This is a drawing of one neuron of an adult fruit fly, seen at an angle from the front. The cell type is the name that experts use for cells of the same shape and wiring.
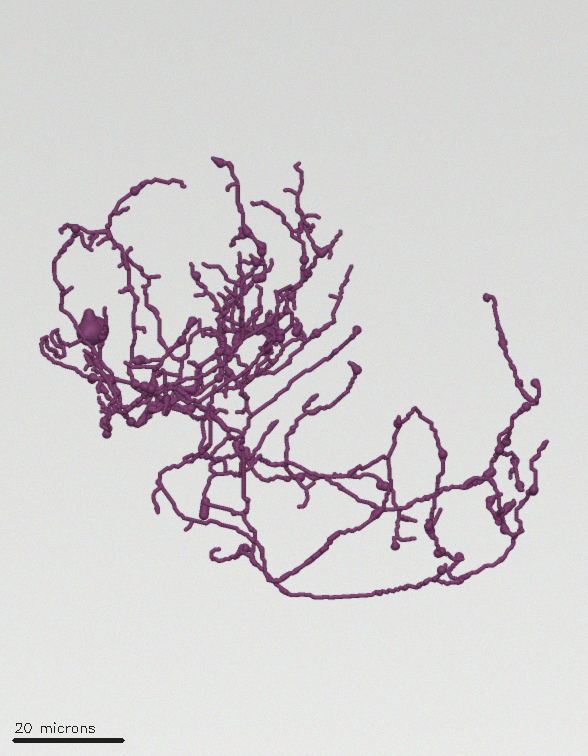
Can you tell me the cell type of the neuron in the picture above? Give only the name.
INXXX370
